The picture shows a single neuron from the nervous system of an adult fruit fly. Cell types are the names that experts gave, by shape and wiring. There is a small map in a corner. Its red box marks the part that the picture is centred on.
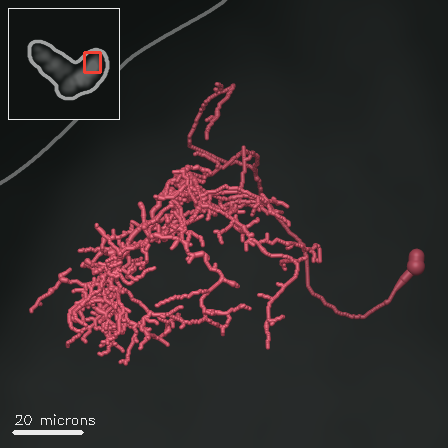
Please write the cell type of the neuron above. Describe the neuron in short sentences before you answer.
The cell body is on the right of the picture. From left to right in the picture it spans about 120 microns. The picture shows dozens of branch ends. It is a central-brain intrinsic neuron. Its cell type is LHAV3j1.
